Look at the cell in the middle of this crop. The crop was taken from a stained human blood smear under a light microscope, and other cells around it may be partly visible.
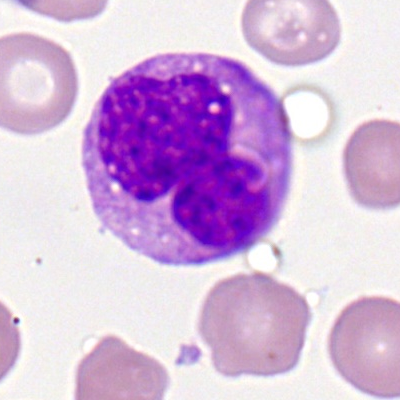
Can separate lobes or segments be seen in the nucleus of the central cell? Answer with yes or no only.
Yes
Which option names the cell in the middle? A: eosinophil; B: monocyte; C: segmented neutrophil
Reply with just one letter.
B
